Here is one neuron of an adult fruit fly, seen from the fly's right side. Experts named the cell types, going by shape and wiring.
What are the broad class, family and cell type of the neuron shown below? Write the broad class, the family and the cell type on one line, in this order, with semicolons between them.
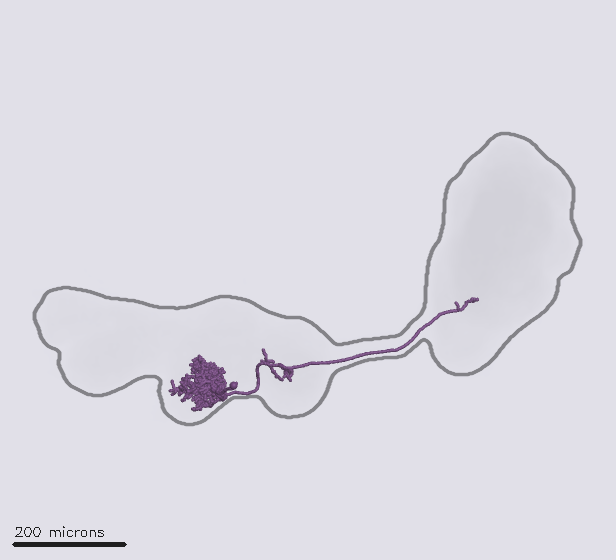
ascending neuron; hemilineage 14A; AN14A003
